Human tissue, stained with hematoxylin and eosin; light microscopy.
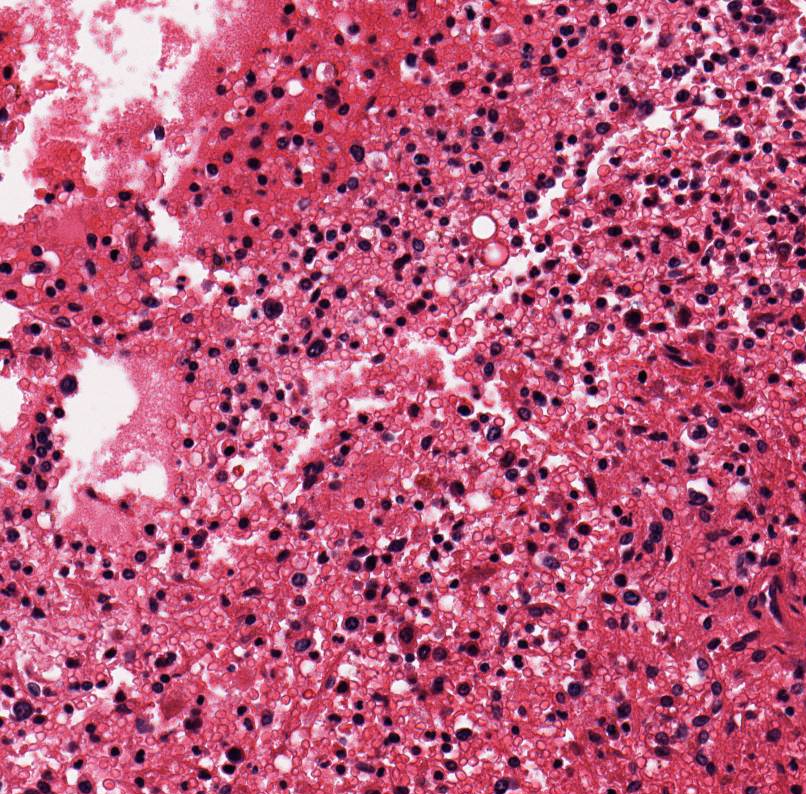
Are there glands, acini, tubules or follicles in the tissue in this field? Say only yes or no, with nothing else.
No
